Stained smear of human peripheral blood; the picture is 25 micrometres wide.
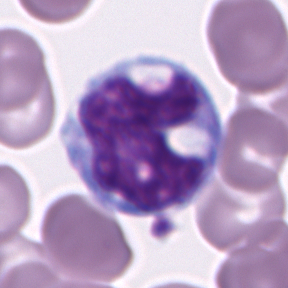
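Monocyte with a round, smooth outline lacking surface projections. The nucleus occupies most of the cell's area, and clear pale areas lie within its folds toward the upper right. The cytoplasm is pale blue-grey.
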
